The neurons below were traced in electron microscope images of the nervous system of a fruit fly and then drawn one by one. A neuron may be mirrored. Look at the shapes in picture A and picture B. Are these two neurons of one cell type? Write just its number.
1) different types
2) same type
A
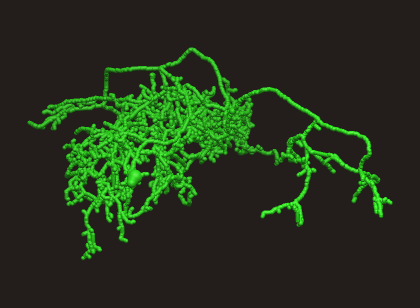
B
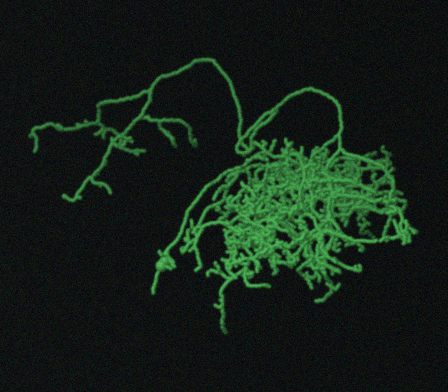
2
